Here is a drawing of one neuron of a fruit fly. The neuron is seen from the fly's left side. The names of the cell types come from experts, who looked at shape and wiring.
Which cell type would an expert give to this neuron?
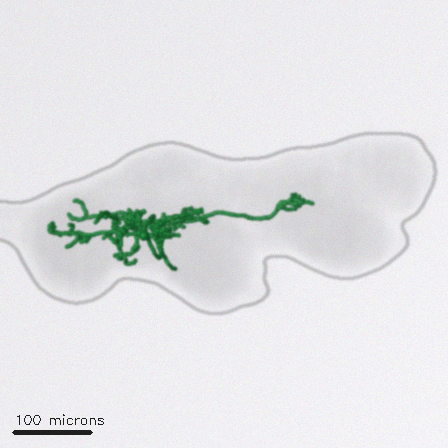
IN08B067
